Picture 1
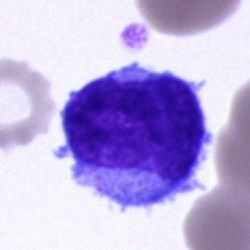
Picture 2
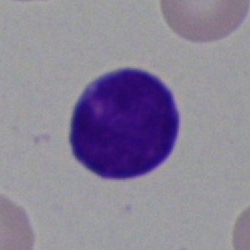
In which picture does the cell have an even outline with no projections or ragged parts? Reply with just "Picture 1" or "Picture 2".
Picture 2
